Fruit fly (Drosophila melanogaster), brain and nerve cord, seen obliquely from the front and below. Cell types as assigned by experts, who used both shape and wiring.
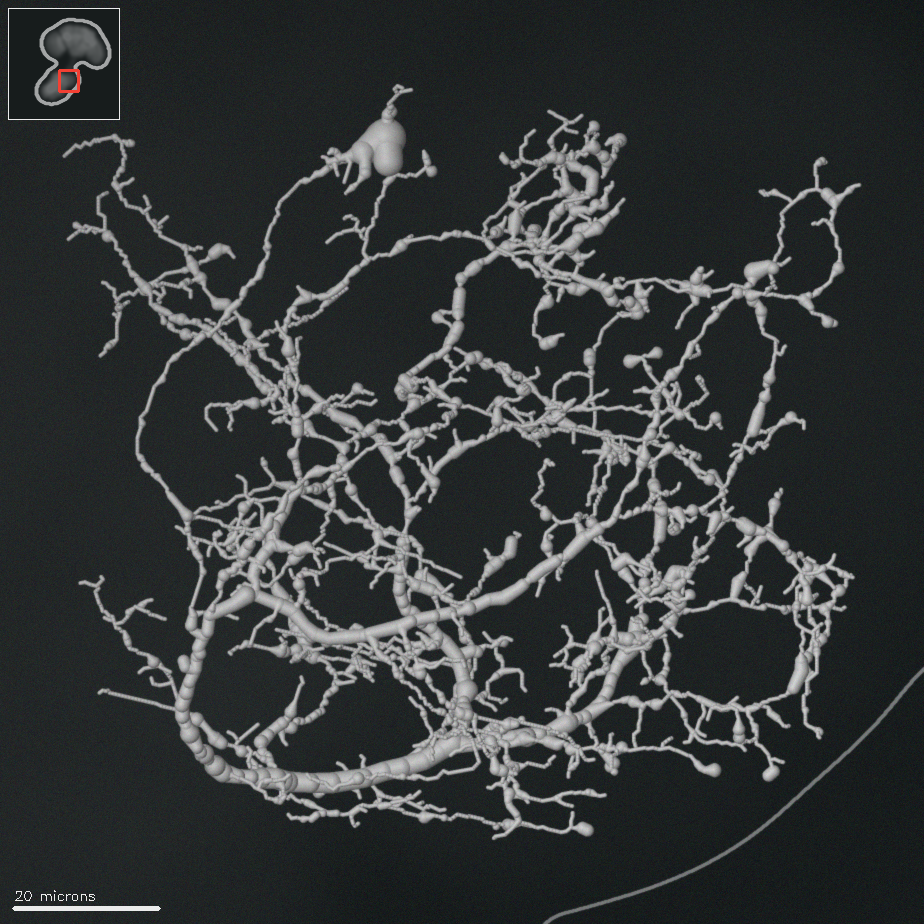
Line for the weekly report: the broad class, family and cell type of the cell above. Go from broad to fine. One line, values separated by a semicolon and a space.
nerve-cord intrinsic neuron; hemilineage 17A; IN17A019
